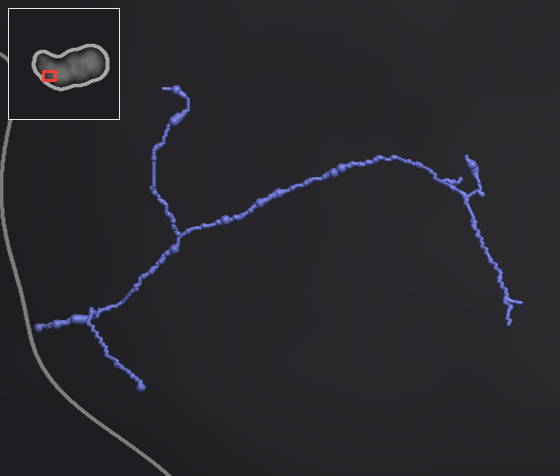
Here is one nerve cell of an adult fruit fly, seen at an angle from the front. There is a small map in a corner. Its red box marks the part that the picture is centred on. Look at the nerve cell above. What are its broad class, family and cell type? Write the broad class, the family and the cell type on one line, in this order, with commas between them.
sensory neuron entering the nerve cord, class mechanosensory tactile, SNta35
